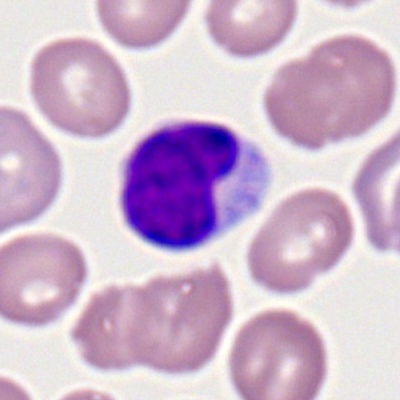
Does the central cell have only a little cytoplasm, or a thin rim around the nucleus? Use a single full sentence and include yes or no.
Yes, most of the cell is filled by the nucleus.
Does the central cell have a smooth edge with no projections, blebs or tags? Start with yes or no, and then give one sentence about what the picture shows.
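Yes. The cell has a smooth, roughly round outline.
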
